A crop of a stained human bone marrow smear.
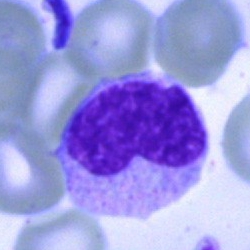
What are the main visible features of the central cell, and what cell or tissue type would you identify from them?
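Kidney-shaped nucleus, indentation on the lower side, occupying the upper part of the cell. Cytoplasm pale lilac-pink, with fine pinkish-violet granules. Metamyelocyte.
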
